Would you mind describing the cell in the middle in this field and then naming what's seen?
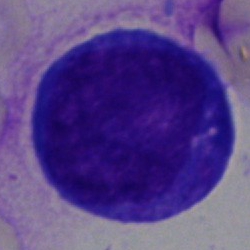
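Round and smooth in outline, the cell is almost entirely taken up by its nucleus, leaving at most a very thin rim of cytoplasm. Throughout the nucleus, the chromatin stains dark blue-purple. No granules are visible over the cell. The cell is a blast.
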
